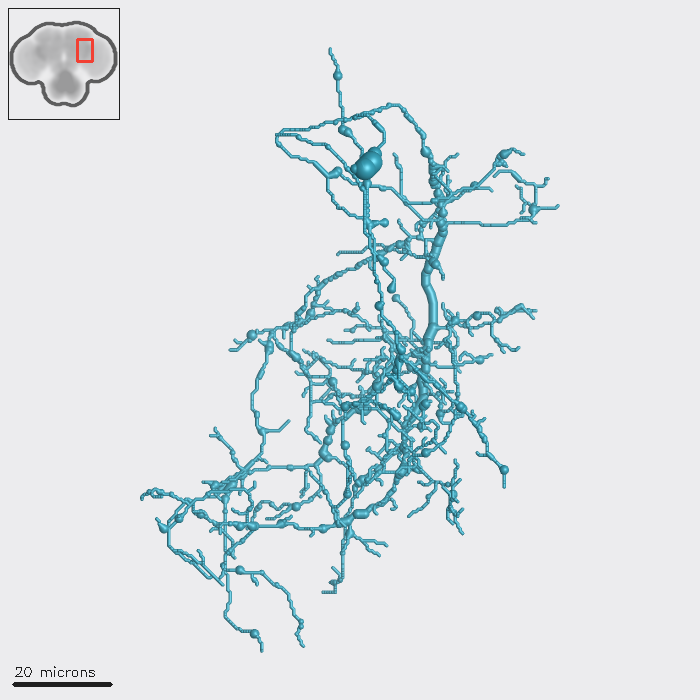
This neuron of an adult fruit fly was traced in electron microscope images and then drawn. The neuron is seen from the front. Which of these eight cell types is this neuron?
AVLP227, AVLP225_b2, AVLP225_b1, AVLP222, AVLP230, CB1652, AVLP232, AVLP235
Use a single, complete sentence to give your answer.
The cell type this neuron represents is AVLP222.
